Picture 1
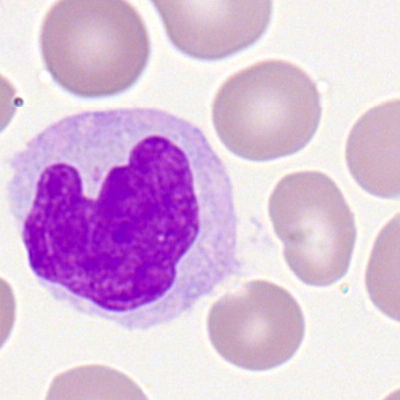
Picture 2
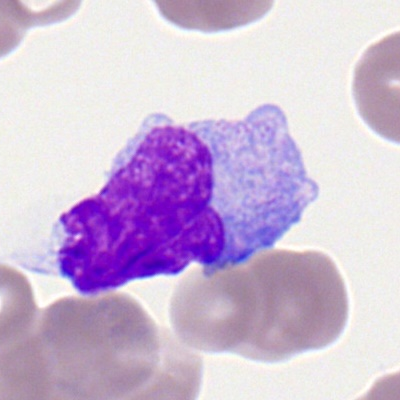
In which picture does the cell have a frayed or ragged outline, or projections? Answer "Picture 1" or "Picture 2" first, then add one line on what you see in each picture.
Picture 2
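Picture 1: No projections stand out from the cell surface.
Picture 2: The cell outline is irregular, with rounded blunt bulges along its upper edge.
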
